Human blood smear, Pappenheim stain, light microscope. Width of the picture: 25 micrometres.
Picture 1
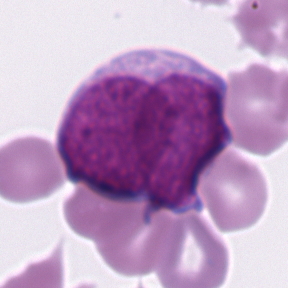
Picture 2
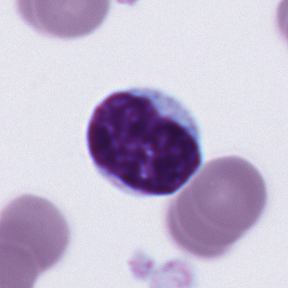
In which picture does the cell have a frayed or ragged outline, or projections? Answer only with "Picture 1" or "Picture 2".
Picture 1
